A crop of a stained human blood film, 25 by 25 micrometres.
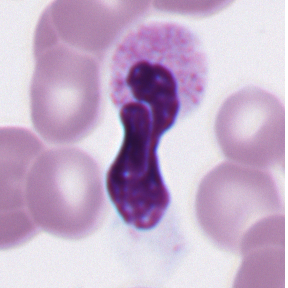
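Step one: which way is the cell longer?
Top to bottom, so it is taller than wide.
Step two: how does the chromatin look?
Dark purple, dense throughout the nucleus.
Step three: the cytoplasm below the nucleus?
Very pale and almost granule-free; the cytoplasm shows no vacuoles.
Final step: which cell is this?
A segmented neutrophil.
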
